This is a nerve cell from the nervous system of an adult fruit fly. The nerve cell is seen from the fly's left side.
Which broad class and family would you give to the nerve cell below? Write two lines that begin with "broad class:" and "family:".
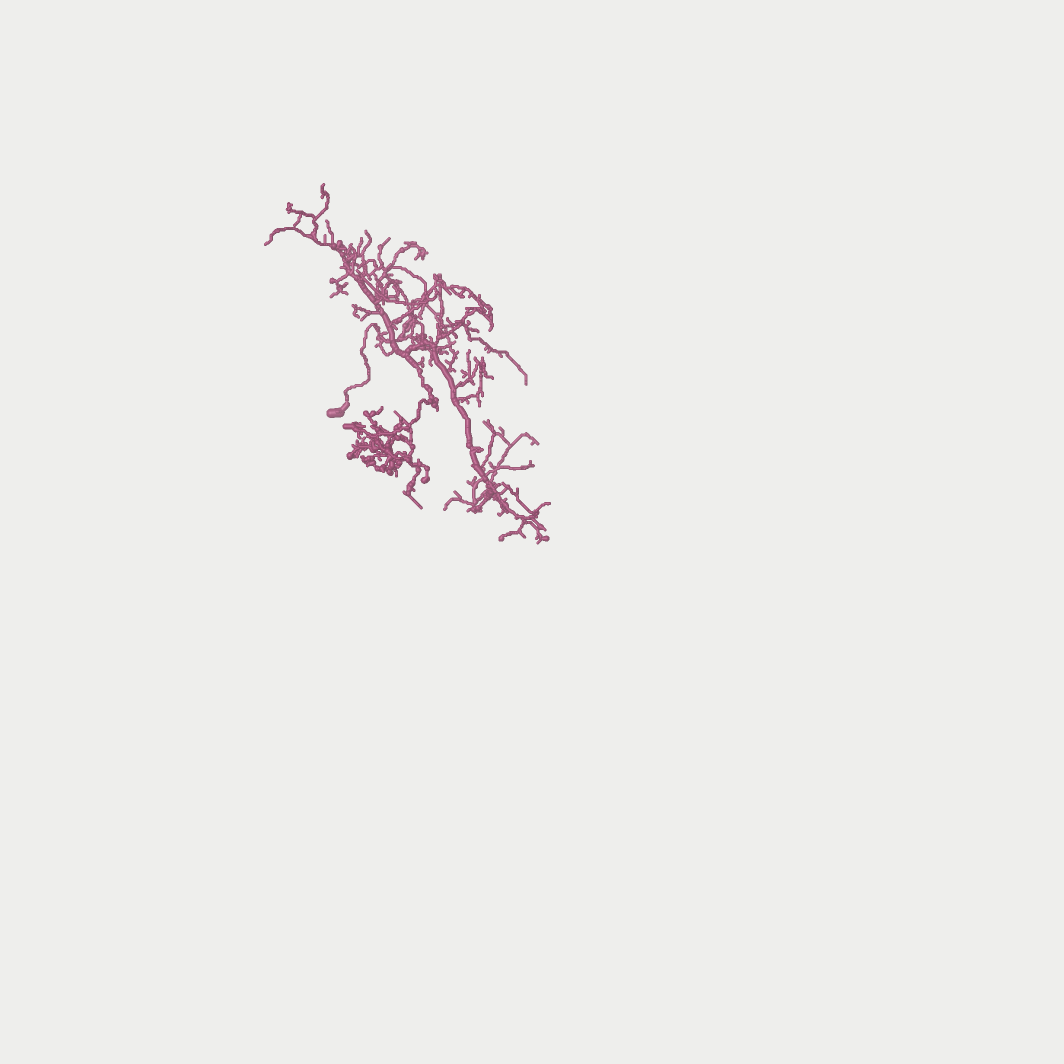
broad class: central-brain intrinsic neuron
family: hemilineage AOTUv4_dorsal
